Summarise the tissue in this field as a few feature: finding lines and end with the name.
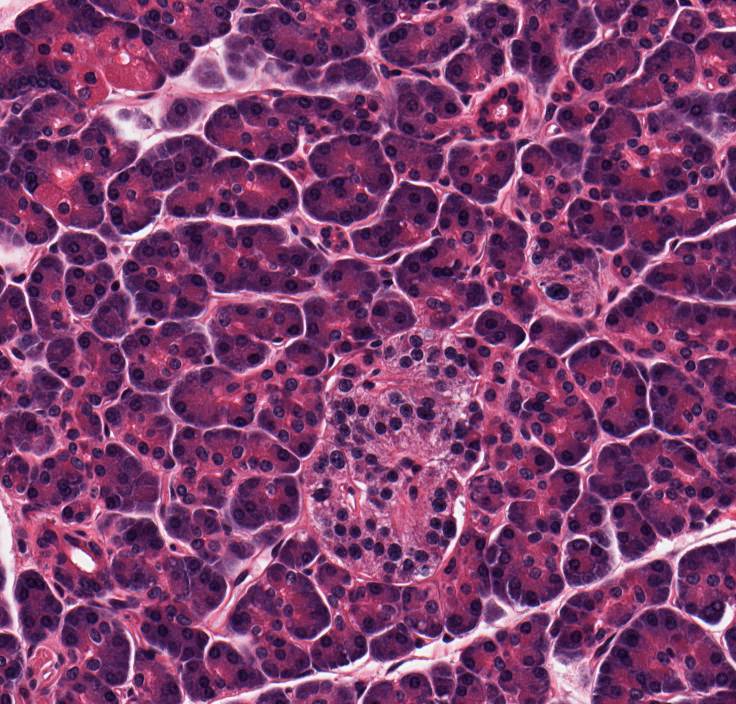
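Acini: closely packed, filling almost the whole field
Septa: thin, separating the acini
Acinar nuclei: round, toward the cell base
Islet cells: paler, less densely stained cytoplasm than acinar cells
Fat cells: none in the field
Name: pancreas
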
